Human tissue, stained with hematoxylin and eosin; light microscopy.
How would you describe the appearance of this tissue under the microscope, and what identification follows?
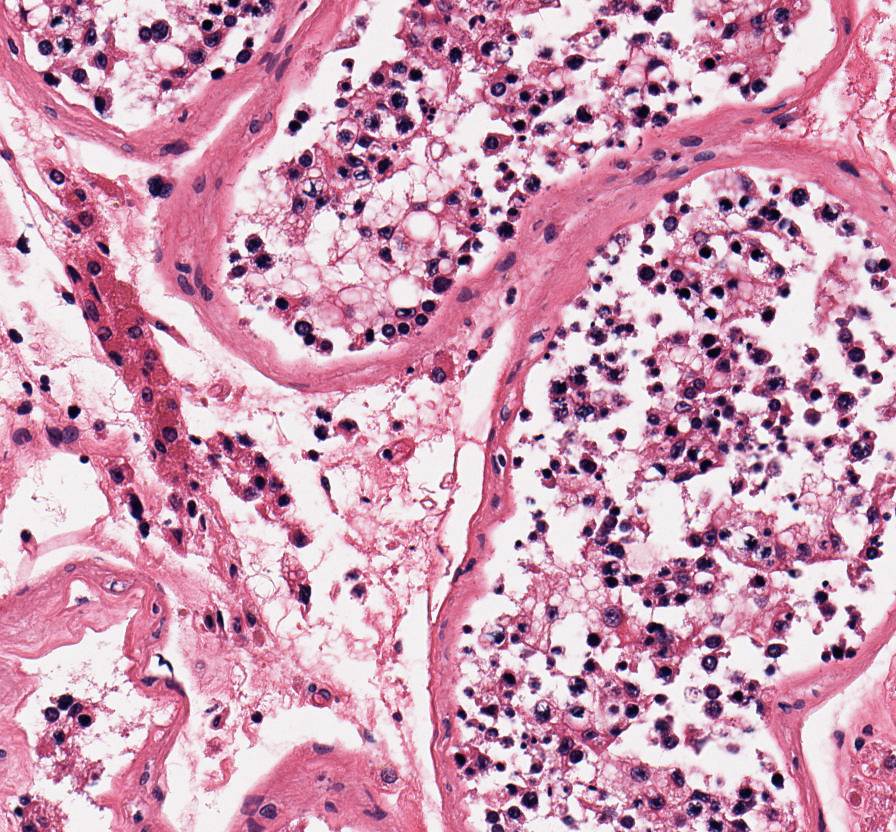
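Tubule walls: flattened spindle-shaped nuclei parallel to the wall. Contents: many small, round, dark nuclei, loosely scattered, not in orderly layers. Upper central tubule: much pale, foamy cytoplasm with many clear vacuoles. Left interstitium: a cluster of polygonal cells, abundant deep-pink cytoplasm, round nuclei. Name: testis.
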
